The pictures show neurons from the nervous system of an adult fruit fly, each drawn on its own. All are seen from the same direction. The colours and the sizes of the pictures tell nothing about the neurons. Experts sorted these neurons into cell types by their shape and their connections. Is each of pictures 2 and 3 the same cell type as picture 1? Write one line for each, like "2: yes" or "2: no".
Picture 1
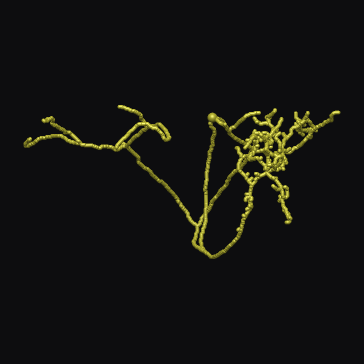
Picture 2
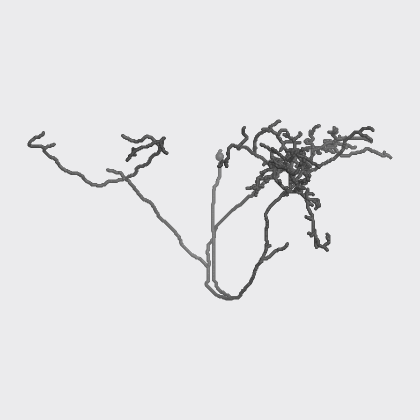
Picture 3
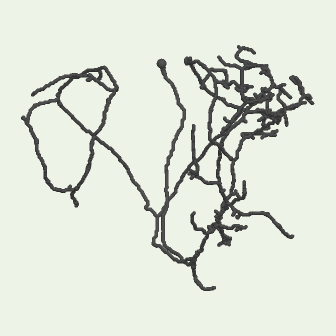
2: yes
3: no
